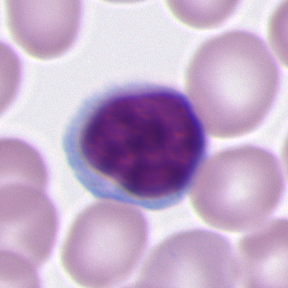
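Typical lymphocyte: notice how its outline is roughly round and smooth. The nucleus is one oval mass, with no lobes at all. Look closely at the chromatin, dark purple and coarsely clumped, and you will find no nucleoli in the nucleus.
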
